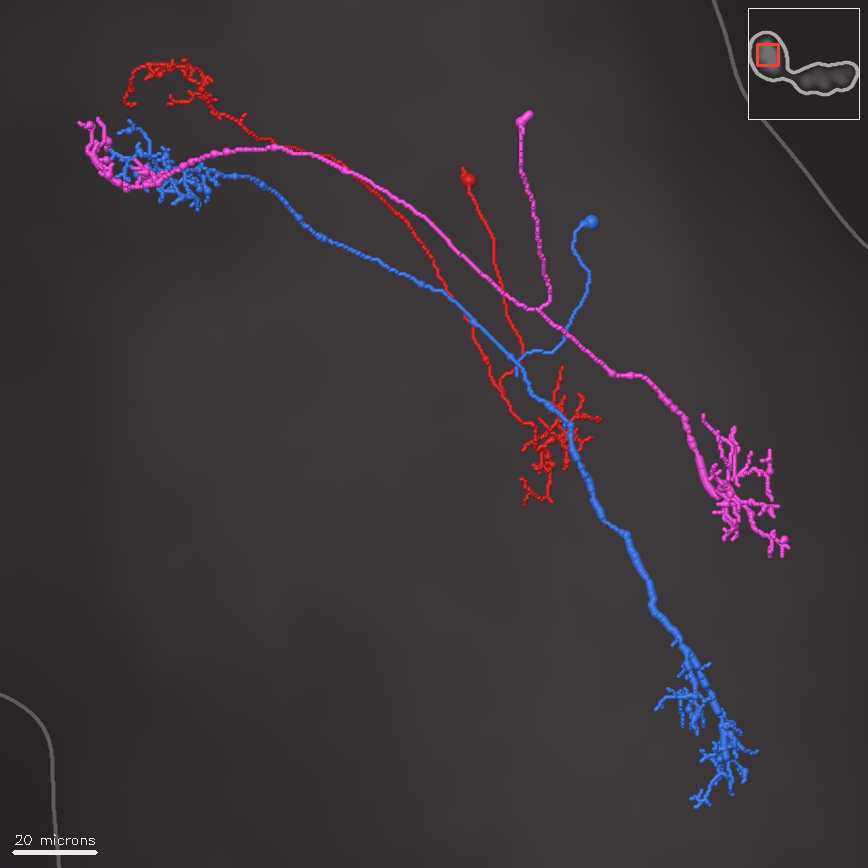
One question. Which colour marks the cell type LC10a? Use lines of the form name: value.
colour: magenta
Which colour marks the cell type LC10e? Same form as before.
colour: red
